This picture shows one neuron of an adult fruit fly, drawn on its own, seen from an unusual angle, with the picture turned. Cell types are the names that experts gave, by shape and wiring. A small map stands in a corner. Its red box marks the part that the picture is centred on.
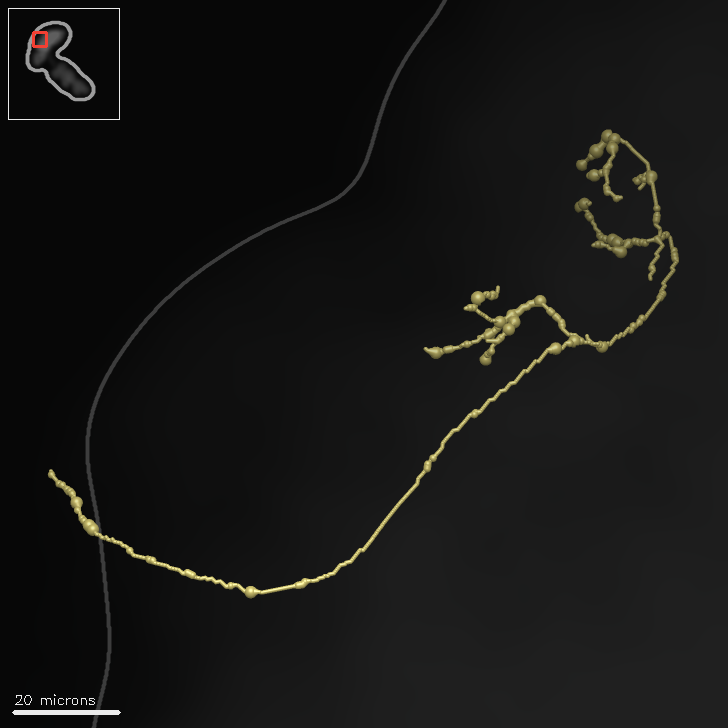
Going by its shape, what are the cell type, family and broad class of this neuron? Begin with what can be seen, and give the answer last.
It is in the brain and does not reach the nerve cord. No cell body is drawn. From left to right in the picture it spans about 120 microns. It is of cell type ORN_DM1. The name of its family is class olfactory. This is a sensory neuron entering the brain.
